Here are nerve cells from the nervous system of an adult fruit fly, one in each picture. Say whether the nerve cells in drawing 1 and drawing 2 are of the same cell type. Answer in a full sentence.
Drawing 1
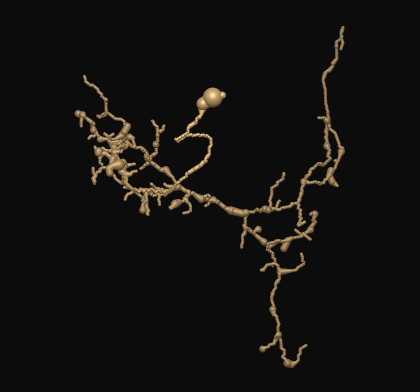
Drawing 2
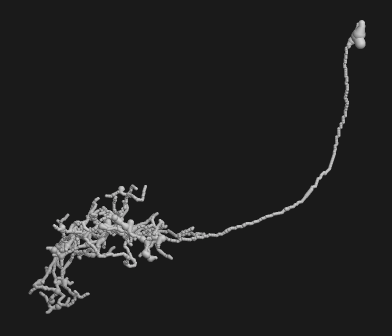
They are of the same cell type.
